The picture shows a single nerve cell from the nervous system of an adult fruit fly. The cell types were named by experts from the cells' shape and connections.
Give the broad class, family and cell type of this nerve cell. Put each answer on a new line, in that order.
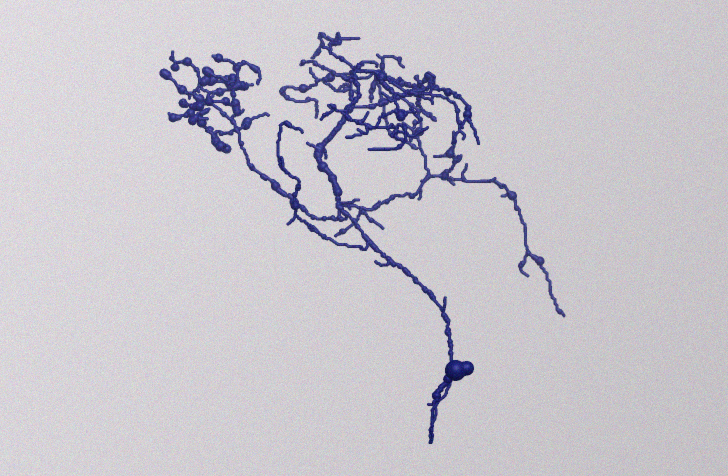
central-brain intrinsic neuron
hemilineage SLPal3_and_SLPal4_dorsal
CB2302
